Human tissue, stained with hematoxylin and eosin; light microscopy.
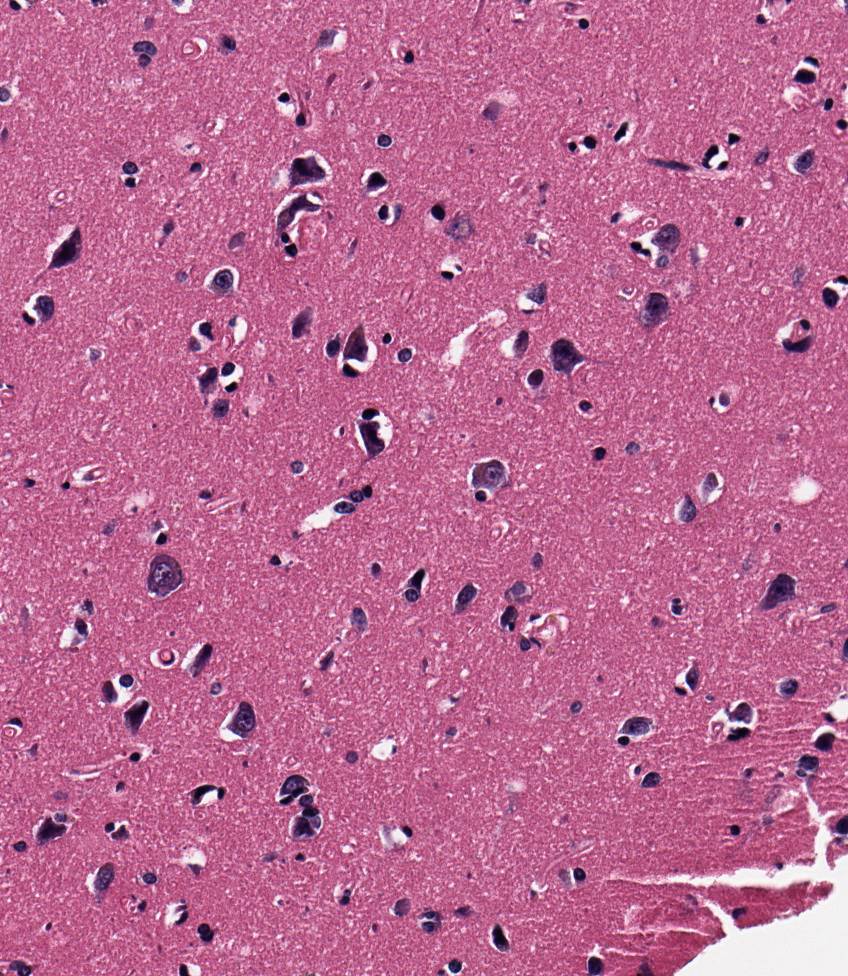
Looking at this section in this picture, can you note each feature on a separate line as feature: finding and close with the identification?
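Arrangement: cells scattered singly through pink matrix, not in sheets or cords
Halos: many cell bodies within clear empty halos separating them from the matrix
Large neuron: left side, mid-height; purple cytoplasm, round pale nucleus, distinct nucleolus
Other neurons: many shrunken, angular, darkly stained
Name: cerebral cortex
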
